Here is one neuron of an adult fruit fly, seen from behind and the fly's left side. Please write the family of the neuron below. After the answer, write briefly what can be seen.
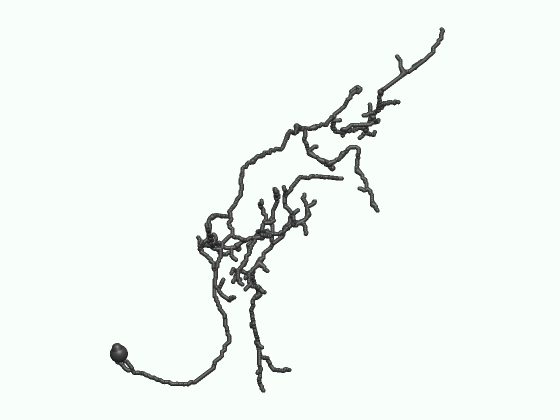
The family is hemilineage LHa2. It is a central-brain intrinsic neuron. The cell body can be seen at the lower left of the picture. The picture shows dozens of branch ends.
